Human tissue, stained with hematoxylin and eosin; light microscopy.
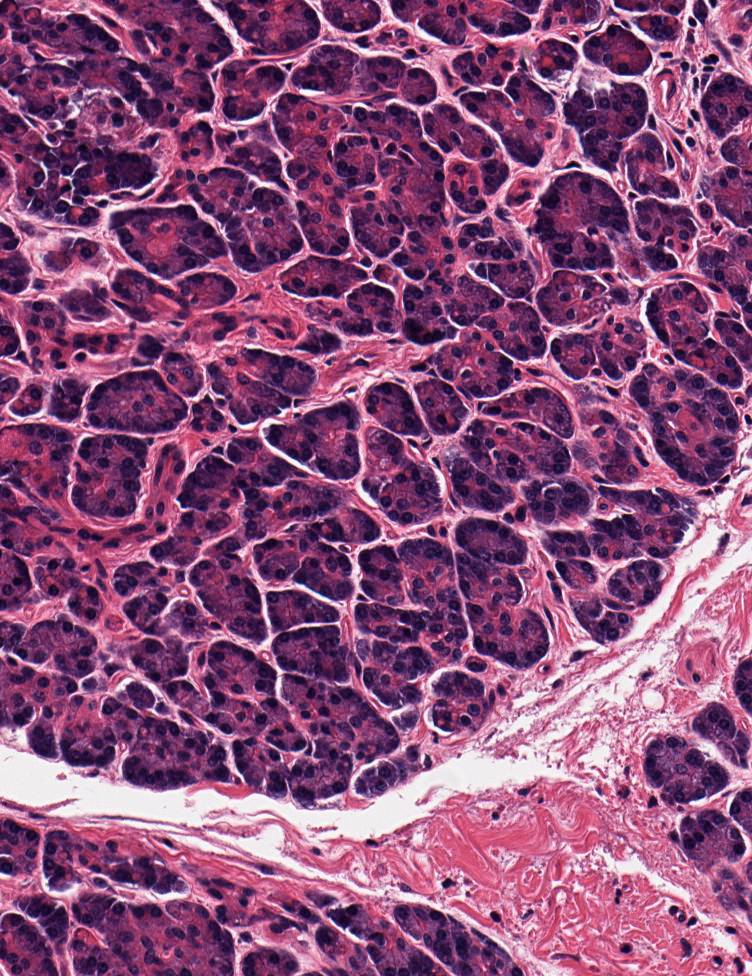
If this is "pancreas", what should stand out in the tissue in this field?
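Most of the field is tightly packed acini grouped into lobules, and this fits the pancreas.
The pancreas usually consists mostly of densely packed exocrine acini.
Each acinus is a small rounded cluster of pyramidal cells around a tiny, barely visible central lumen, with round, dark nuclei toward the cell bases. The acinar cytoplasm stains deep purple and dense rather than pale.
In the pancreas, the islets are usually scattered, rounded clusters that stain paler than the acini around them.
A band of connective tissue crosses the lower third, rising from the lower left toward the right edge.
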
